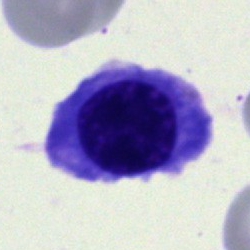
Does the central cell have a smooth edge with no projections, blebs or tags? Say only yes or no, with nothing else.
No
